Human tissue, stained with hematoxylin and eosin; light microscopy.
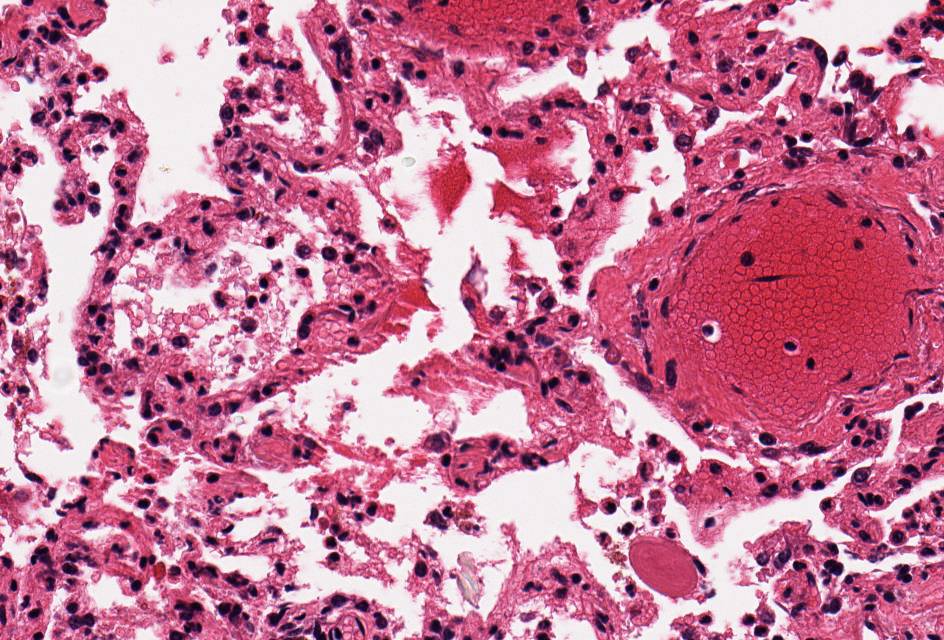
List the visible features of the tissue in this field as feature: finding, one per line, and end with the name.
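Septa: thin, branching and cellular, outlining irregular open spaces throughout
Nuclei: many small, dark, round to oval ones within the septa
Spaces: clumps of homogeneous bright pink material lying free, upper centre
Glands: none in this field
Tissue: lung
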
